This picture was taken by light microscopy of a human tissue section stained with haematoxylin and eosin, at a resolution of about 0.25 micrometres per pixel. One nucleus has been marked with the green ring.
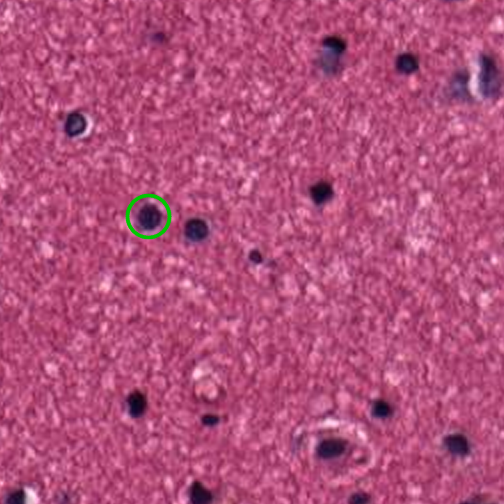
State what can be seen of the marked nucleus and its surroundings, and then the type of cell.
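The nucleus is round and stained dark, fairly evenly throughout. A thin pale rim surrounds the nucleus; no pink cytoplasm can be made out around it. Just to its right lies a second round dark nucleus of about the same size, so the two form a close pair. It is an oligodendrocyte.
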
